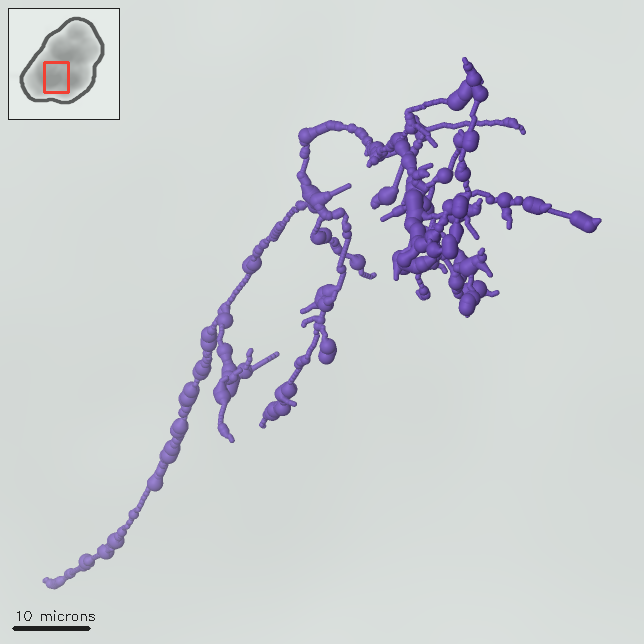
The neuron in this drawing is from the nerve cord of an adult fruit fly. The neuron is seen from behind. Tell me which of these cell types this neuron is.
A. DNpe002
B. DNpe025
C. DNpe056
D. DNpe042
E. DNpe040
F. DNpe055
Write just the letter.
D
